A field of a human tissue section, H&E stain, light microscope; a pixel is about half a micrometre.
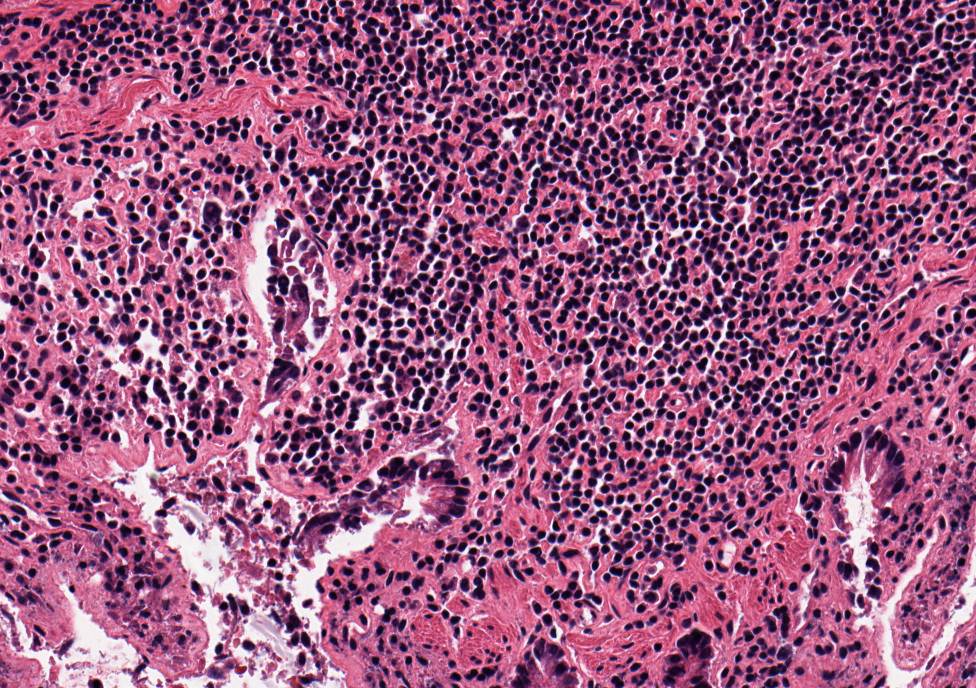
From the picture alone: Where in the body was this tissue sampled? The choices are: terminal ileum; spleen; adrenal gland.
terminal ileum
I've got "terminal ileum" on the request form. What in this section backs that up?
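This section is terminal ileum. A dense sheet of small lymphocytes fills the upper and central parts of the field, most of them with small, round, dark nuclei and scant cytoplasm.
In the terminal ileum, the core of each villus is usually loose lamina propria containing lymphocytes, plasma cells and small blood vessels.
The lymphocytes here fit with that, though they form a dense sheet rather than loose tissue. Along the lower edge, columnar epithelium lines glandular spaces.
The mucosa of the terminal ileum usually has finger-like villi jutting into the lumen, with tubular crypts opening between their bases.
A band of pink collagen crosses the upper left part of the field.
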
